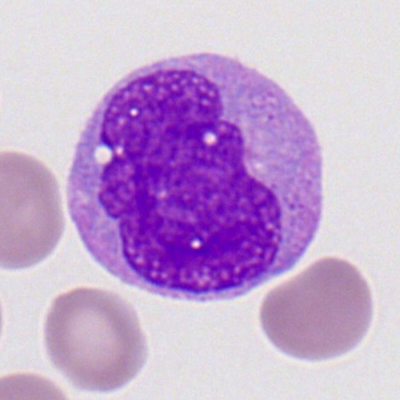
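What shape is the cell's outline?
Round, with a smooth edge.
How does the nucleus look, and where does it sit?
Irregular and folded, with several bulges, lying toward the left, so a wider band of pale grey-lilac cytoplasm shows on the right.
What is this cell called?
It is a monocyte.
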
